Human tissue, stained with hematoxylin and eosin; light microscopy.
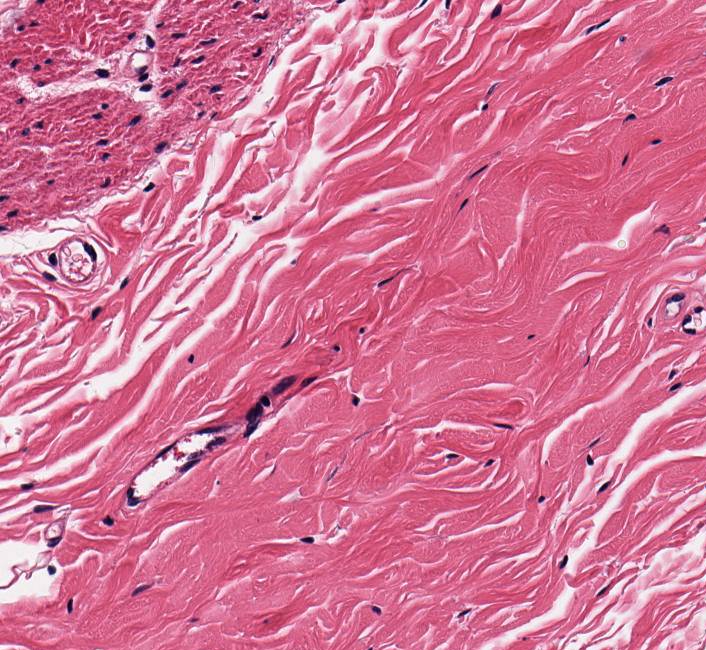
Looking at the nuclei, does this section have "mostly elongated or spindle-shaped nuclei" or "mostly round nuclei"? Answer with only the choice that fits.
Mostly elongated or spindle-shaped nuclei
